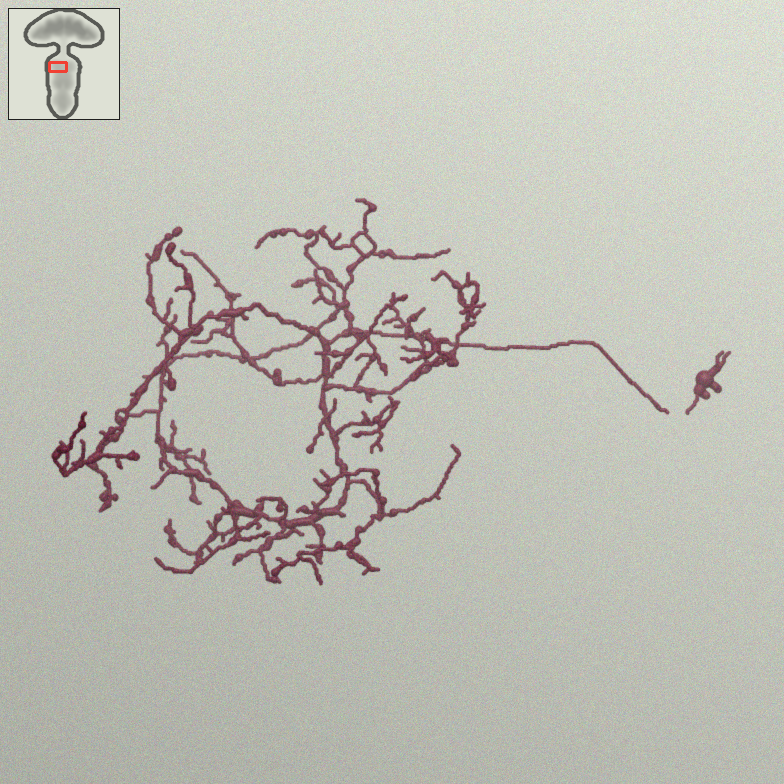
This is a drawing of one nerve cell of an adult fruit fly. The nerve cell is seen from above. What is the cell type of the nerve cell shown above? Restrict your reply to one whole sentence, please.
This nerve cell is a member of the IN13B026 cell type.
